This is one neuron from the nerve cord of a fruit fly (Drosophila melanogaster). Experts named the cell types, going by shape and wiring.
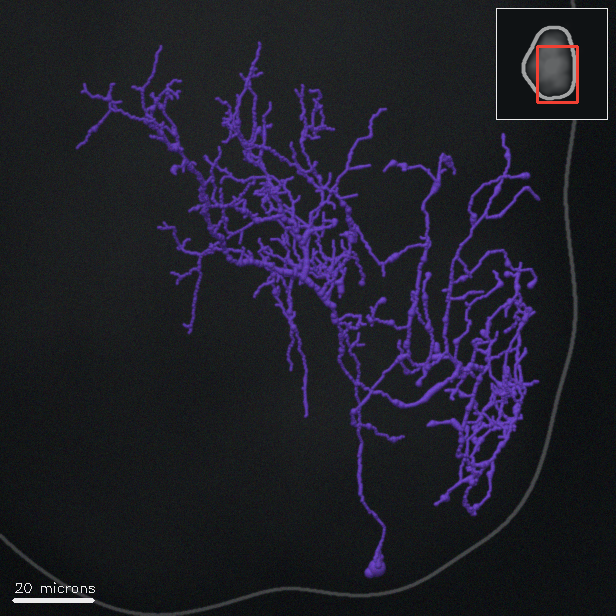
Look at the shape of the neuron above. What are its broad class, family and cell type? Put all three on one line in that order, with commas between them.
nerve-cord intrinsic neuron, hemilineage 12A, IN12A026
